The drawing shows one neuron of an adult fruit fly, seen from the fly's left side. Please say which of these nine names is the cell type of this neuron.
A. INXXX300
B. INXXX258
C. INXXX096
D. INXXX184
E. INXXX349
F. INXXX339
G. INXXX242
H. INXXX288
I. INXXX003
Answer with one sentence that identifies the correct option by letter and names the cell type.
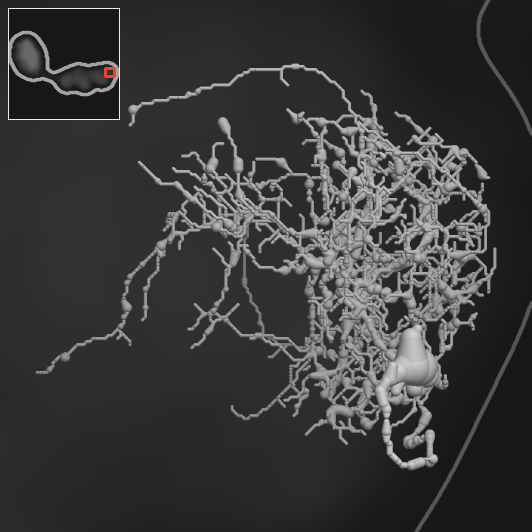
The cell type is INXXX184 for the neuron, matching option D.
